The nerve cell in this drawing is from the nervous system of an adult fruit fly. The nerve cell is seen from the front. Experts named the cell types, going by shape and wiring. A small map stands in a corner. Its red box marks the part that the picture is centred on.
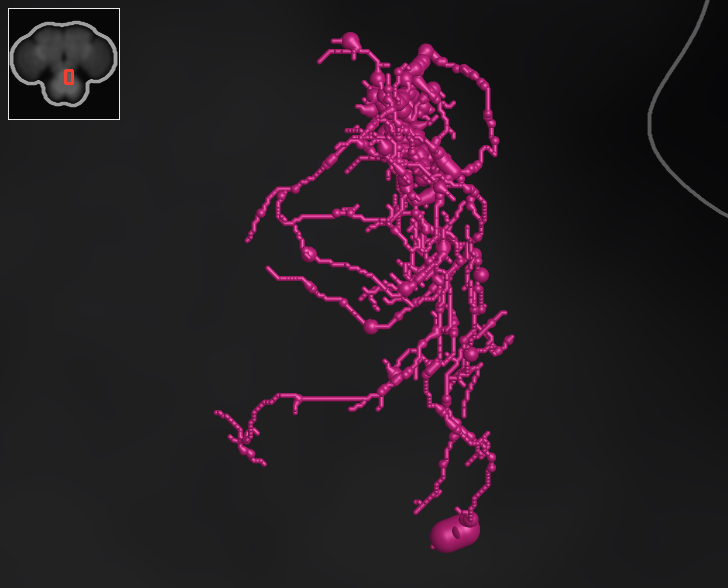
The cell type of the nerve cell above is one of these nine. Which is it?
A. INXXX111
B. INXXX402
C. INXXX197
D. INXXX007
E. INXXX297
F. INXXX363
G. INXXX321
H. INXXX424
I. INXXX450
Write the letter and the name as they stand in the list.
B. INXXX402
